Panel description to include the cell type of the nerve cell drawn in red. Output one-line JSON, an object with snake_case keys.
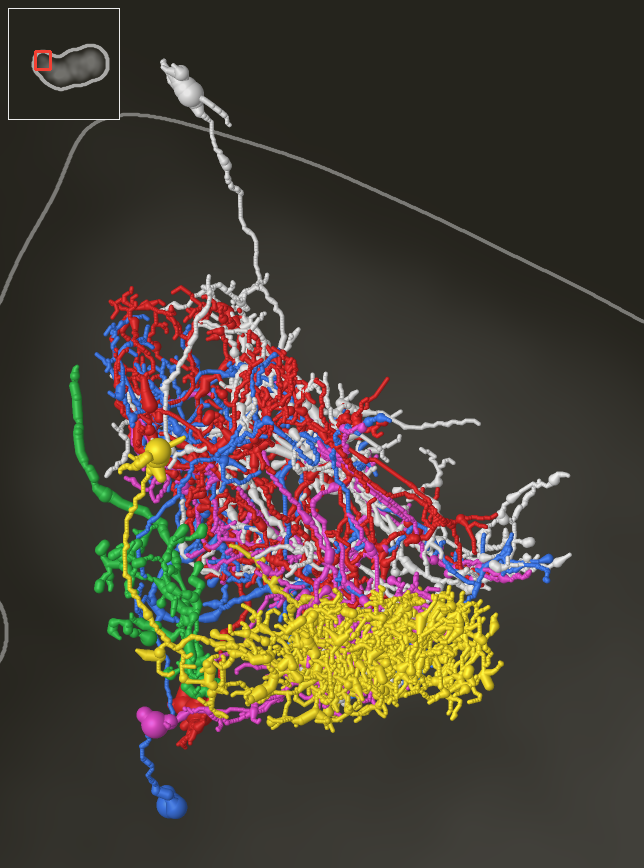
{"cell_type": "INXXX288"}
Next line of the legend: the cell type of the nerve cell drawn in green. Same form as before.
{"cell_type": "SNxx07"}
